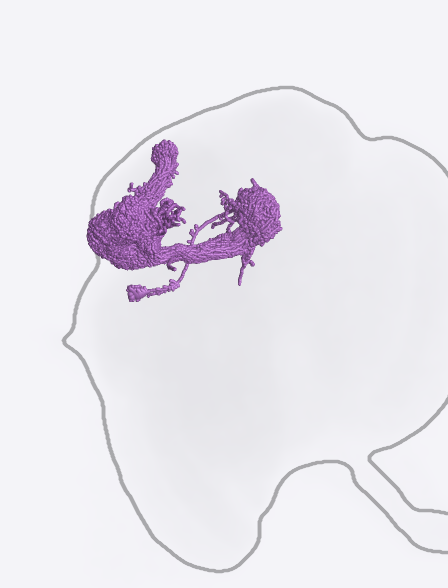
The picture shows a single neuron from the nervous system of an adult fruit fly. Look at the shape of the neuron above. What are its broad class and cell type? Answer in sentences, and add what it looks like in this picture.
Its broad class is central-brain intrinsic neuron. The cell type is APL. In this view it is about as wide as it is tall.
